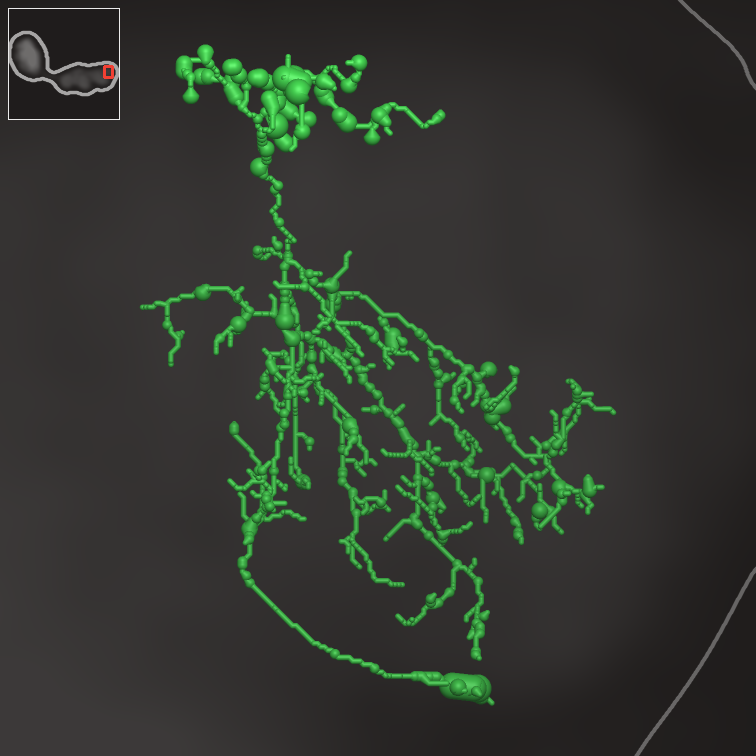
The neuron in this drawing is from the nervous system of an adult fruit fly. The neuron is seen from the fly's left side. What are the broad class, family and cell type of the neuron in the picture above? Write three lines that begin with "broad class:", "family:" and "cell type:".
broad class: nerve-cord intrinsic neuron
family: hemilineage 06A
cell type: IN06A098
